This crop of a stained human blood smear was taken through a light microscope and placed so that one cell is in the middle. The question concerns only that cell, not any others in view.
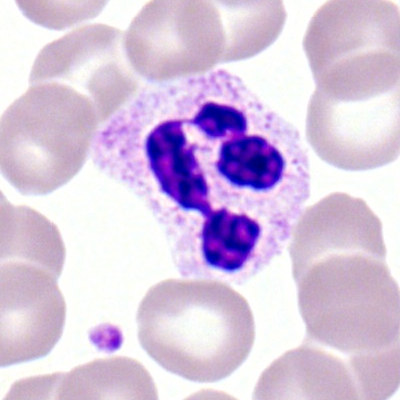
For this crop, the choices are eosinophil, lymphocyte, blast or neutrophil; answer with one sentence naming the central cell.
For this crop, the central cell is a neutrophil.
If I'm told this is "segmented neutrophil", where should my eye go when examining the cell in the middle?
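You're right that this is a segmented neutrophil, so let's go through what matches. Its nucleus is divided into several separate lobes, and the chromatin is dark purple and coarsely clumped. The cytoplasm is plentiful and pale pink-lilac.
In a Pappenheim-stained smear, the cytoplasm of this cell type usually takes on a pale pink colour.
Fine, small pinkish-purple granules fill that cytoplasm.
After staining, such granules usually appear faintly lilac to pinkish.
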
